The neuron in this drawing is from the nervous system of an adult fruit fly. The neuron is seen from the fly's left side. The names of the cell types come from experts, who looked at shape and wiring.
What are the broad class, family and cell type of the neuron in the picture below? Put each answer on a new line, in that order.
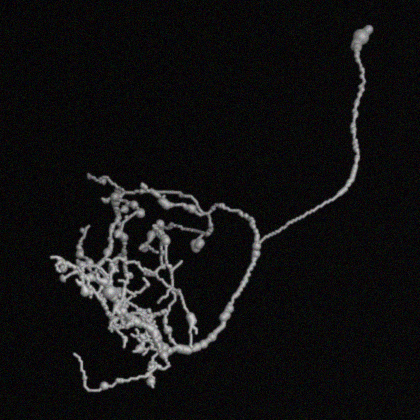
central-brain intrinsic neuron
hemilineage VPNp&v1_posterior
PVLP113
